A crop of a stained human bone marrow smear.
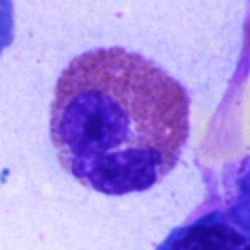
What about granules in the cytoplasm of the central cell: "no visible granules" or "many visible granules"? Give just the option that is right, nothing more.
Many visible granules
